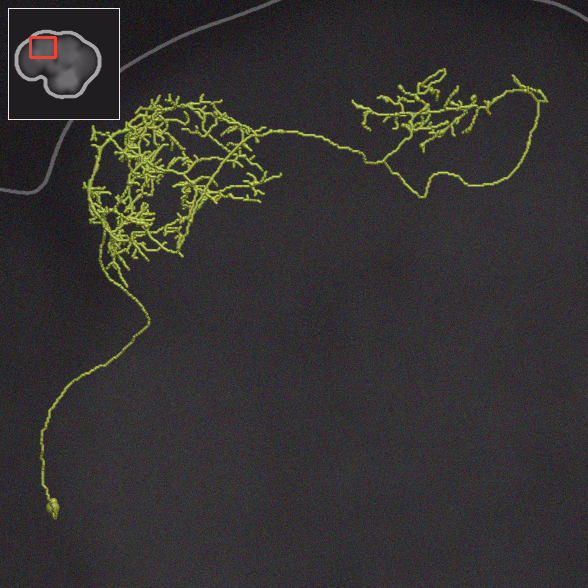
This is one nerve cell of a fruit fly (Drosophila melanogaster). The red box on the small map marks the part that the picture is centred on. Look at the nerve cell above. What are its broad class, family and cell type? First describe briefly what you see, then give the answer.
The cell body can be seen at the lower left of the picture. As drawn here it is about as wide as it is tall. This is a central-brain intrinsic neuron. The family is LHAV. The cell type is LHAV3i1.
